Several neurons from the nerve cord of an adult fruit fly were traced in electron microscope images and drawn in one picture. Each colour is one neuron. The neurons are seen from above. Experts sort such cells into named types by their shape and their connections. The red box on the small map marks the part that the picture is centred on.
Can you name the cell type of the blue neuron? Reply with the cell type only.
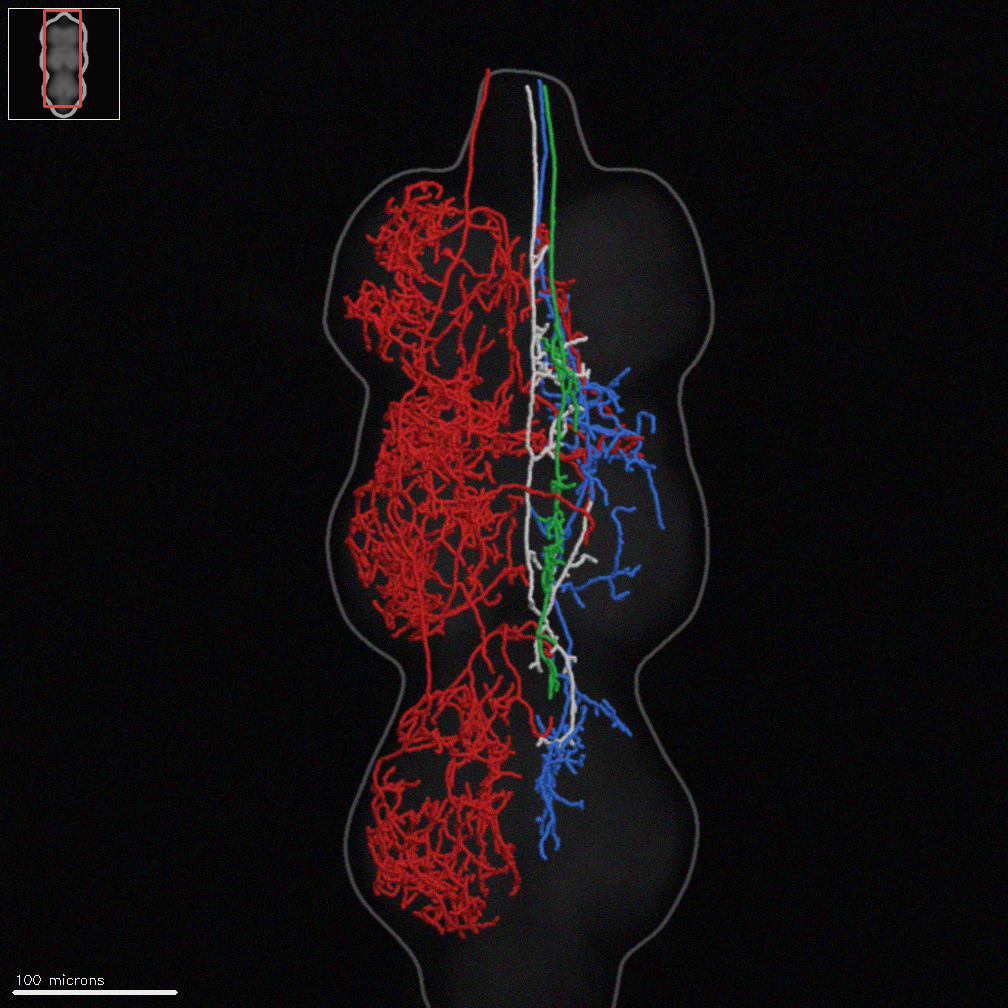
DNpe056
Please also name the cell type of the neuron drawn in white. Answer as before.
DNbe006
